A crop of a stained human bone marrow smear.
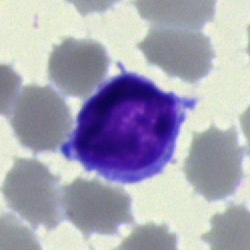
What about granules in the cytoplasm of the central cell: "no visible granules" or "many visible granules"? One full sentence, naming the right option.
There are no visible granules in its cytoplasm.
